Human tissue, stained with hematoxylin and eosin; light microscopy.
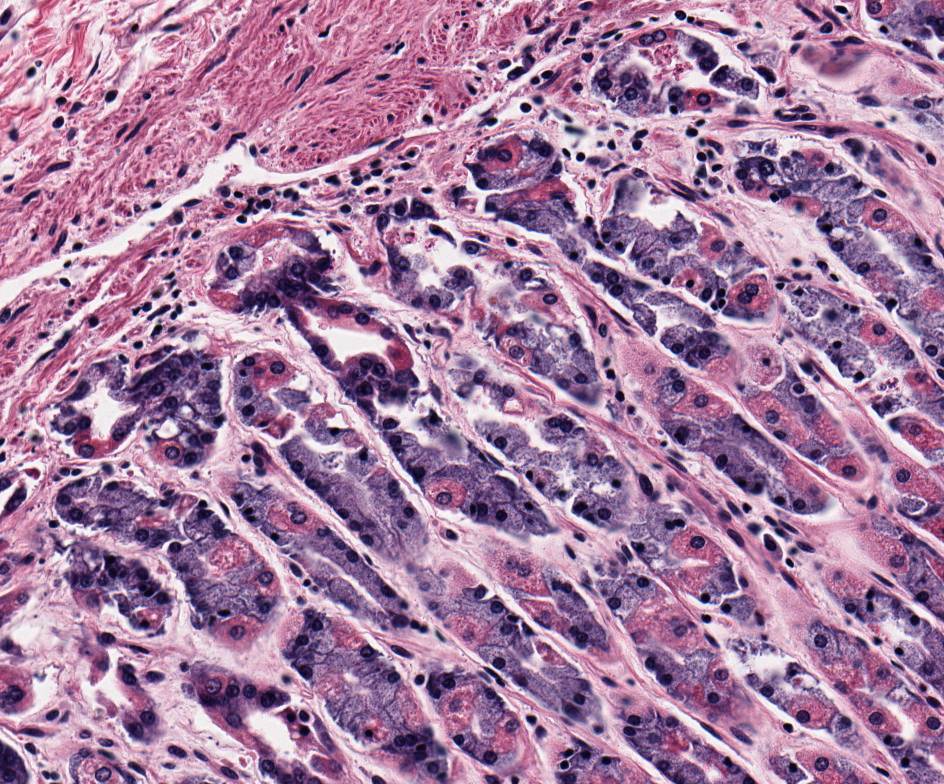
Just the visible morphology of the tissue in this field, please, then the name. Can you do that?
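Pink fibrous tissue bands the upper left corner; glands fill the rest of the field. Small cells with dark round nuclei gather along the border between them. Much of the gland lining is cells with purple, granular cytoplasm, among which lie larger cells with pink cytoplasm and a single round central nucleus. The tissue is stomach.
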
